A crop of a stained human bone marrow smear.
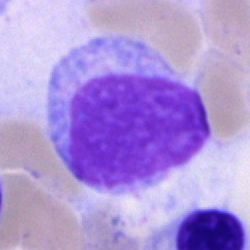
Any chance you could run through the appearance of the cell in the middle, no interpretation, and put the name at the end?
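First, the outline is roughly round with a smooth edge. The nucleus lies off-centre, pushed toward the lower right. Chromatin is purple and finely mottled with small paler patches, not coarsely clumped. Pale blue-grey cytoplasm forms its widest band on the upper left. The cell is a blast.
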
